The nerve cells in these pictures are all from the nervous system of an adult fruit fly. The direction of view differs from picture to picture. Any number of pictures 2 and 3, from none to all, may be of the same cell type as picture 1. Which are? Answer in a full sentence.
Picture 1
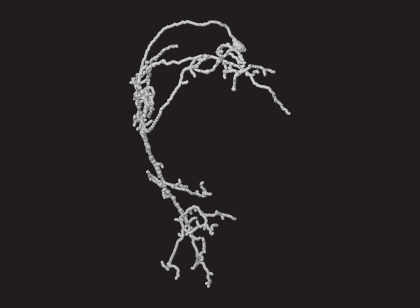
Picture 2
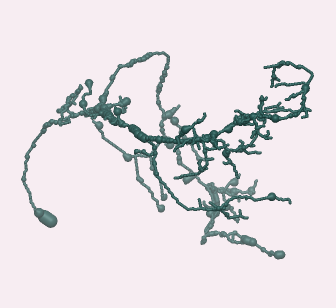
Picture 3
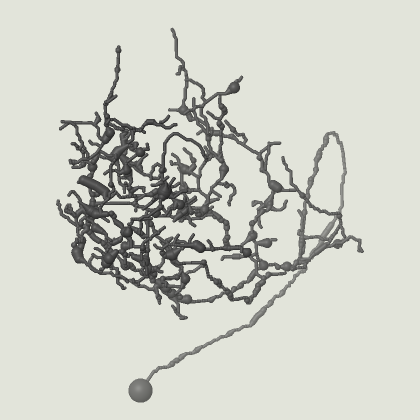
Picture 2 is of the same cell type.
